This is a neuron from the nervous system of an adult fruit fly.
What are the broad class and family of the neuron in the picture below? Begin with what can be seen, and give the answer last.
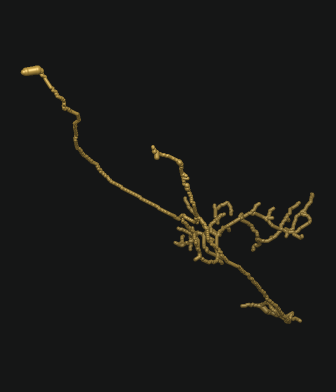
The cell body can be seen at the upper left of the picture. As drawn here it is about as wide as it is tall. This is a nerve-cord intrinsic neuron. The family is hemilineage 21A.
